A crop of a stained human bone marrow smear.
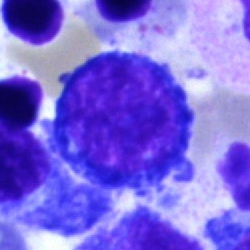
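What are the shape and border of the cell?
Round, with a finely bumpy border and small rounded blebs bulging from the edge.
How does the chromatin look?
Finely textured, with scattered paler pinkish-purple patches rather than dark clumps.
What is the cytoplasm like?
A thin rim of deep blue around the nucleus.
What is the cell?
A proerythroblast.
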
